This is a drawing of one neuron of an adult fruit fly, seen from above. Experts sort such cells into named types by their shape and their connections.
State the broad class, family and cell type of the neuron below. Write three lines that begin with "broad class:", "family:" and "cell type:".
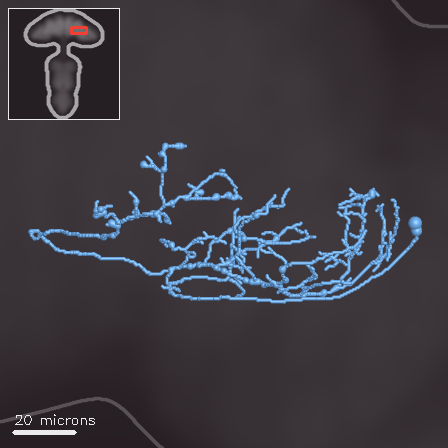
broad class: central-brain intrinsic neuron
family: hemilineage LHp2
cell type: CB1782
